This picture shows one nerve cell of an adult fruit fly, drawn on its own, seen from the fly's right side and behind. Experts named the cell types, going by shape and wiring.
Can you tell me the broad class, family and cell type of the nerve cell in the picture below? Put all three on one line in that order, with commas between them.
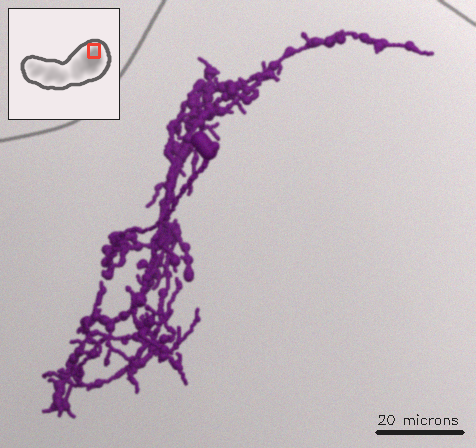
central-brain intrinsic neuron, hemilineage SLPpl2, SLP360_d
